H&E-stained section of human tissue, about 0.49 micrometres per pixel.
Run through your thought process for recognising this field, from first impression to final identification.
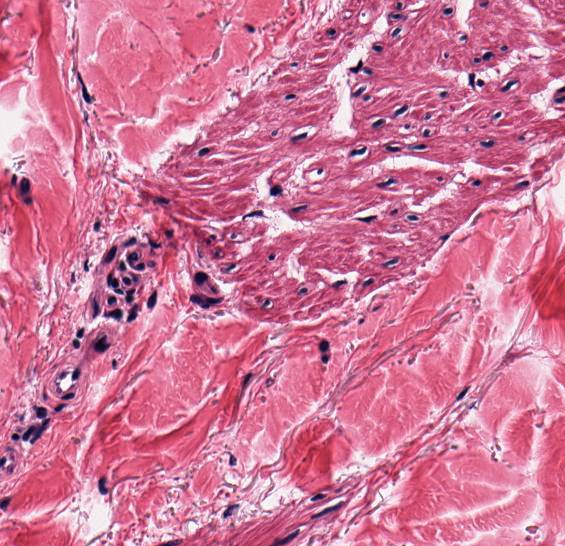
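Tissue: dermis. Item one: a band of closely packed spindle cells runs diagonally from left of centre toward the upper right. Item two: thick pink collagen bundles fill most of the field around it, holding only scattered nuclei.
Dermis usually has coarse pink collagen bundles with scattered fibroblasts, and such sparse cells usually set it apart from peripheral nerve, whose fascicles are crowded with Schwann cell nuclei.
Item three: no epithelium or fat cells are present.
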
